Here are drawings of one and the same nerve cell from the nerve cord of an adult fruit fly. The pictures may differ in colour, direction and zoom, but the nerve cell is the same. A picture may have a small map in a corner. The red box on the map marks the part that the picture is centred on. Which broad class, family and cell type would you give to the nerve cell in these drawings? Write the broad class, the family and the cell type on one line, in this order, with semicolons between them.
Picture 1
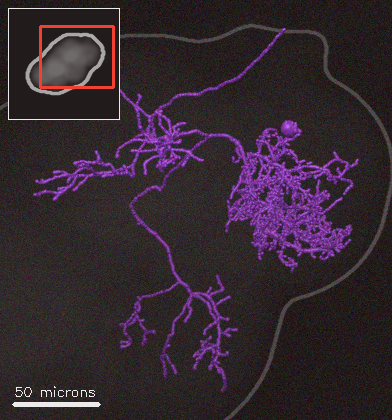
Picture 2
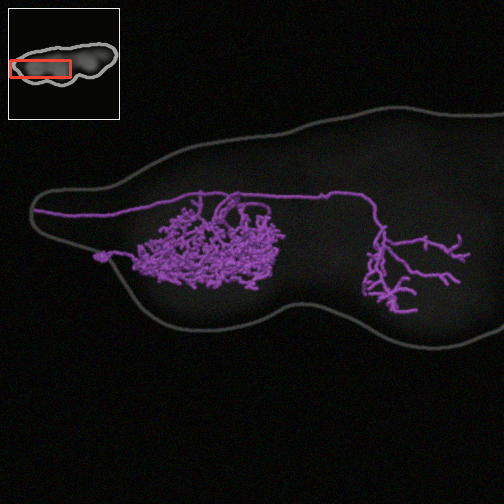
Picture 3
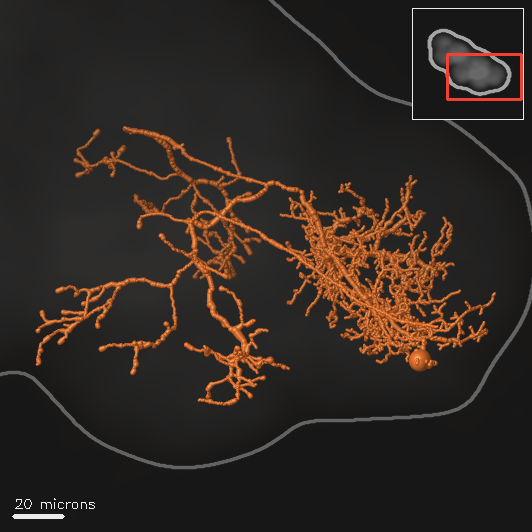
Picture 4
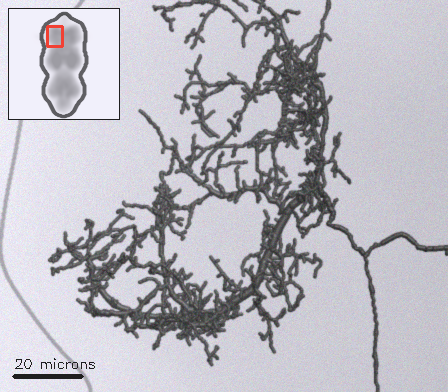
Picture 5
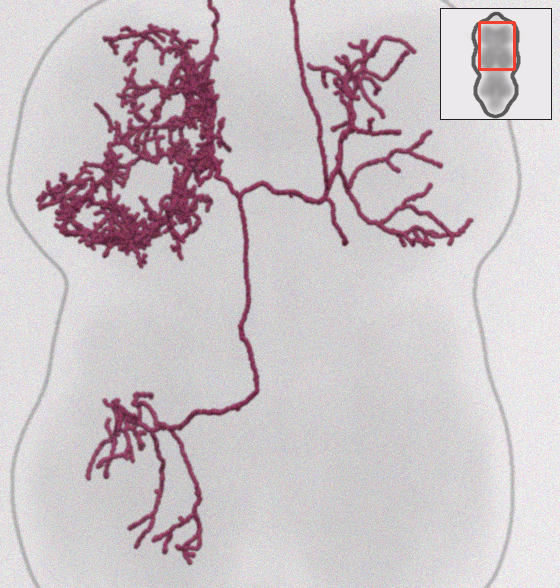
ascending neuron; hemilineage 07B; AN07B005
